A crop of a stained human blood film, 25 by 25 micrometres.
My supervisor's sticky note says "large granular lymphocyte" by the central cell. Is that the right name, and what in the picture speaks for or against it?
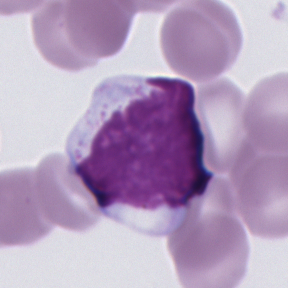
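Point one, granules: a few small pinkish-red granules are scattered in the cytoplasm at the upper left.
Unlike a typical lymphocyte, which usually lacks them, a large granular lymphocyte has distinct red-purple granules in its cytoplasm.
This point goes with large granular lymphocyte and against typical lymphocyte. Point two, chromatin: dark purple and dense, with slightly mottled paler patches.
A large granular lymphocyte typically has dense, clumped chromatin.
This point also goes with large granular lymphocyte. Point three, nuclear share: the nucleus fills about 70% of the cell's area.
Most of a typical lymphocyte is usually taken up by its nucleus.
This point would fit a typical lymphocyte too, so it does not separate the two. Point four, the rest: no distinct nucleolus is visible, the cytoplasm is very pale, nearly colourless with a faint grey-blue tint and without vacuoles, and the cell is about 13 micrometres across, with an angular outline of fairly straight sides rather than a smooth circle. On this checklist, large granular lymphocyte fits.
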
